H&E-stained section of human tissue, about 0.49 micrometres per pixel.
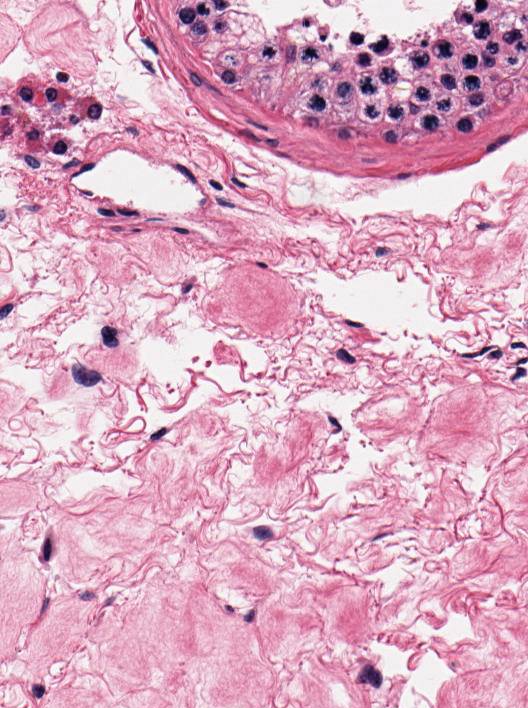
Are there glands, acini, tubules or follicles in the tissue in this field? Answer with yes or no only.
Yes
